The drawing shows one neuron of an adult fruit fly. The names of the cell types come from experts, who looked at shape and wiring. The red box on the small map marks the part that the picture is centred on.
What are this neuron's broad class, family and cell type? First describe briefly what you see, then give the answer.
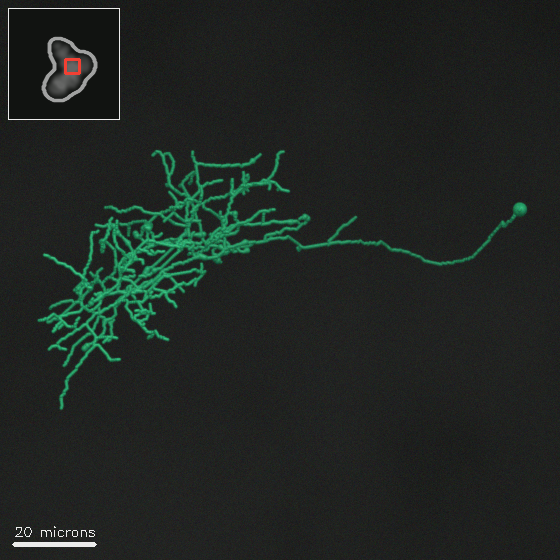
The cell body can be seen on the right of the picture. From left to right in the picture it spans about 120 microns. Dozens of branch ends can be seen. This is a central-brain intrinsic neuron. The family is hemilineage SLPav3. Its cell type is LHAV2f2_b.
